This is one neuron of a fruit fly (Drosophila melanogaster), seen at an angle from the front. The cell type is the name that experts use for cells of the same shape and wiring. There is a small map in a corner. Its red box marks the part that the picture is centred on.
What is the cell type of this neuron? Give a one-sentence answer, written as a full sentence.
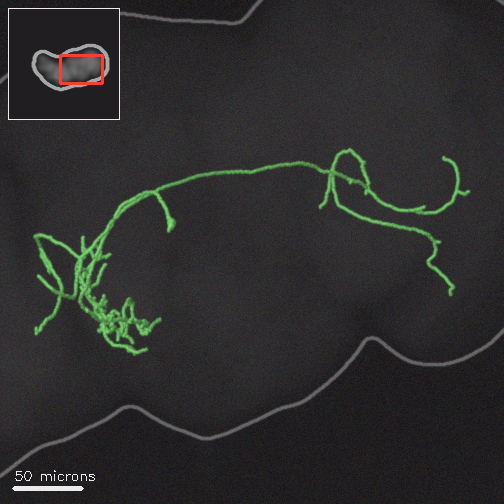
The cell type held by this neuron is PVLP046.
